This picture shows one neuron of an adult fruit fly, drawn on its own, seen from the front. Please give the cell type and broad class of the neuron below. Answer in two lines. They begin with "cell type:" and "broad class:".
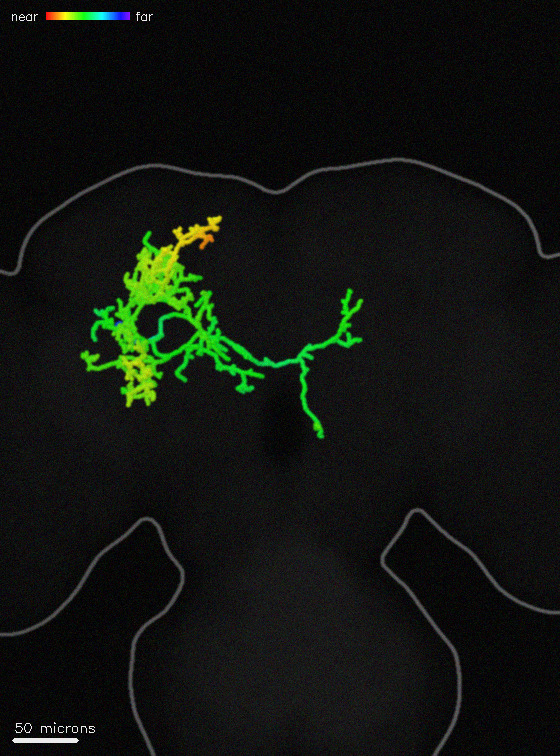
cell type: AVLP715m
broad class: central-brain intrinsic neuron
